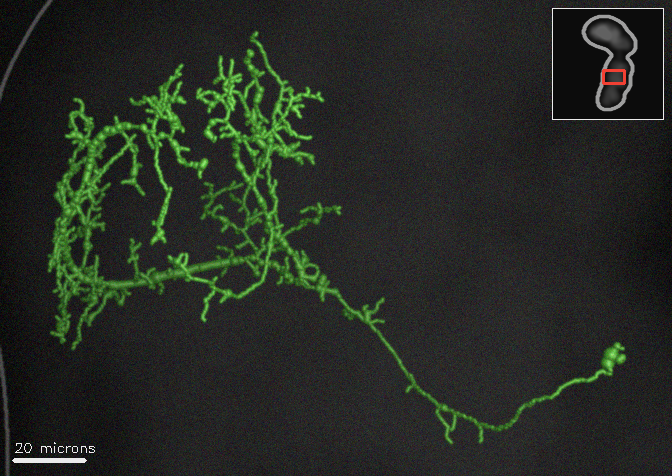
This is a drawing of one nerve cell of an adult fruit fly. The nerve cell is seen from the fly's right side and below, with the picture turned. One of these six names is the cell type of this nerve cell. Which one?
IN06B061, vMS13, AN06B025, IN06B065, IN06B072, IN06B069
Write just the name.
IN06B061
